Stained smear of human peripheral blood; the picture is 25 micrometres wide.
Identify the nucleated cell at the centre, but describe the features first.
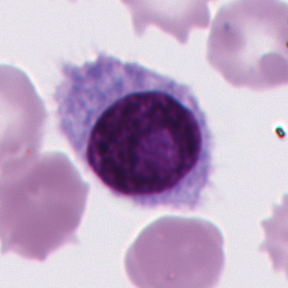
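Look first at the margin of the cytoplasm: fine hair-like projections stand out from it, clearest along the upper left. The cytoplasm is a pale blue-grey, and most of it lies to the upper left of the nucleus. The nucleus is round, about 10 micrometres across, fills about 50% of the cell's area and sits toward the lower right. Its chromatin is dense and mottled rather than smooth. This is a hairy cell.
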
